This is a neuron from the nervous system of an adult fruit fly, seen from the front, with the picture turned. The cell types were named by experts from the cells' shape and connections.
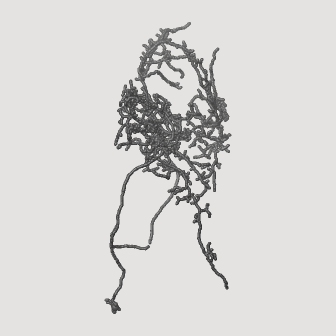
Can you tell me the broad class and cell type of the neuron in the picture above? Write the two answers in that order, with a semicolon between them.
central-brain intrinsic neuron; LAL015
